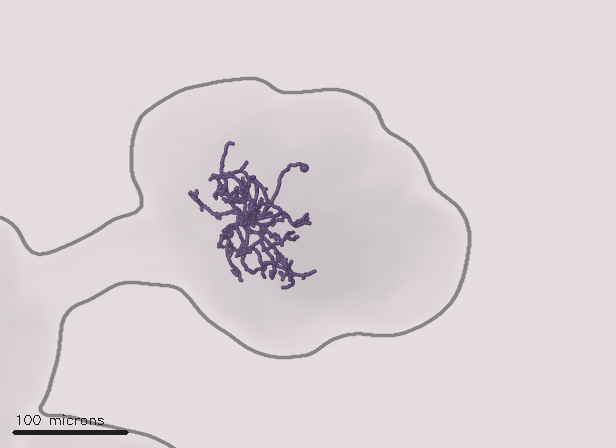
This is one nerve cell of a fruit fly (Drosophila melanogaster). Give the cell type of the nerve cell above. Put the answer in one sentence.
The cell type is IN06B056.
